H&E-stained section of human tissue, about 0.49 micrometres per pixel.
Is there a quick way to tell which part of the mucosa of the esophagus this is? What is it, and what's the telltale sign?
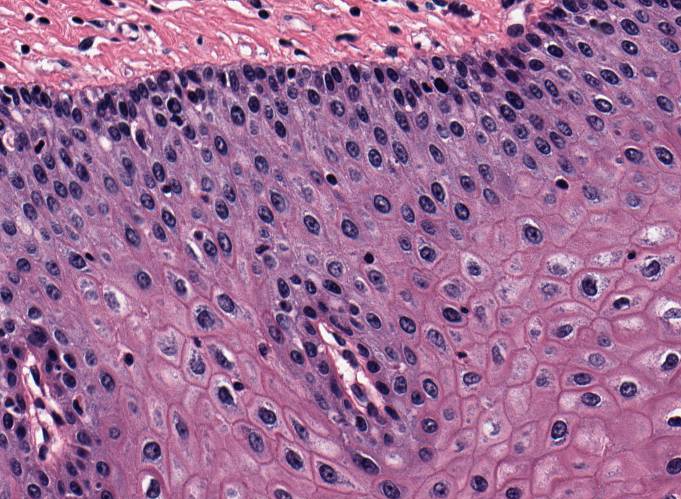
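You're looking at stratified squamous nonkeratinized epithelium, which fills most of the field beneath a strip of connective tissue along the top edge. Start at that junction: the basal cells are crowded, their small dark nuclei lined up in a row. Now follow the cells down toward the lower right, where they grow larger, with more pink cytoplasm, and become polygonal with sharp, distinct borders.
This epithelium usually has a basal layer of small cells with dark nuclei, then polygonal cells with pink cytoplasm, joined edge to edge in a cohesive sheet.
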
